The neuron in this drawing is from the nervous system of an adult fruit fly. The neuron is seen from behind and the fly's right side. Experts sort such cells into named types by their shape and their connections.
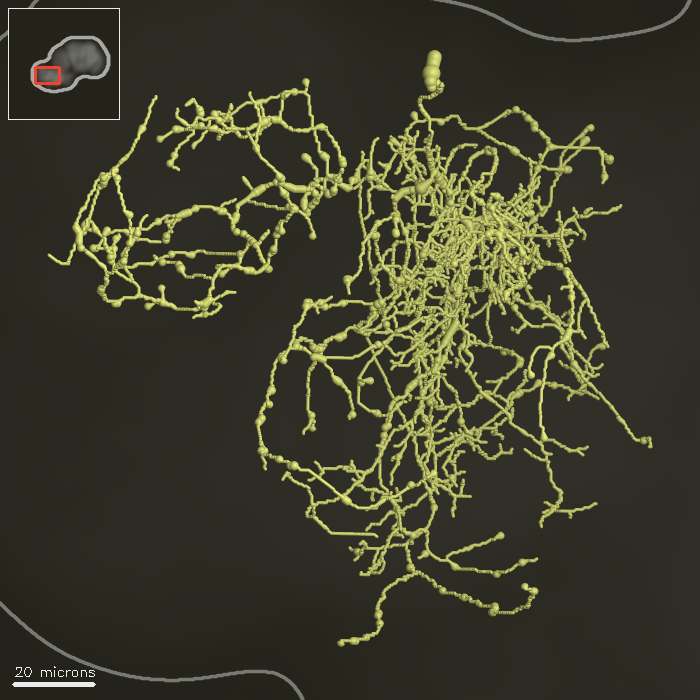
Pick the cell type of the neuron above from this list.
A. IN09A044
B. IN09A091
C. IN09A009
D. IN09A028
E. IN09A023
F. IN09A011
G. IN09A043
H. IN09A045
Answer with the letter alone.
F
